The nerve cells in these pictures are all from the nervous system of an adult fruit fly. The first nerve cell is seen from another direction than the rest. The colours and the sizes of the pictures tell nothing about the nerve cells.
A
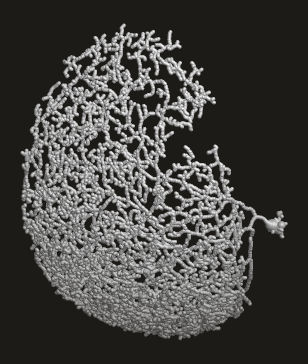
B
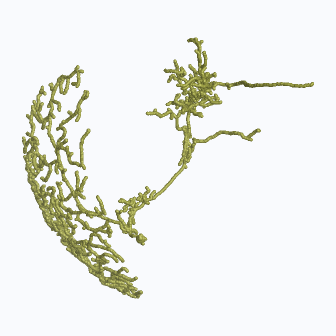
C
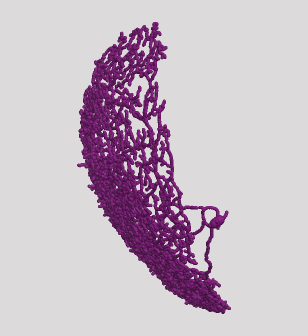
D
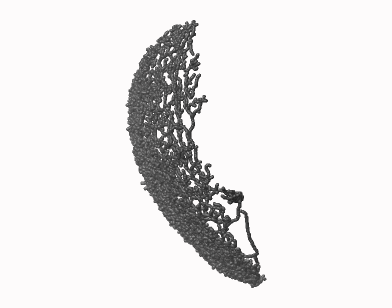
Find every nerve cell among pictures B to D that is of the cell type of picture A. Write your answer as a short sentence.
Picture C and picture D are of the same cell type.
